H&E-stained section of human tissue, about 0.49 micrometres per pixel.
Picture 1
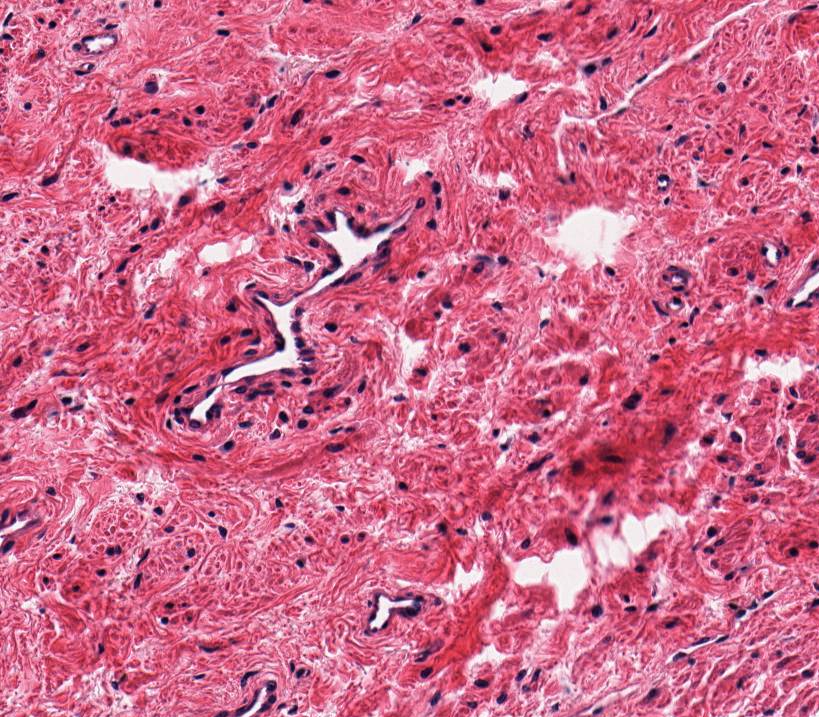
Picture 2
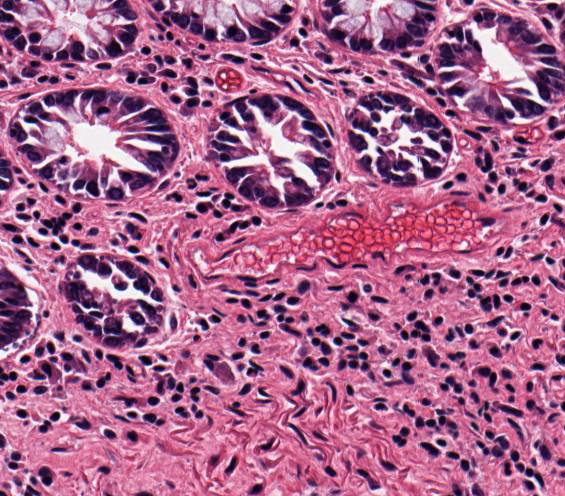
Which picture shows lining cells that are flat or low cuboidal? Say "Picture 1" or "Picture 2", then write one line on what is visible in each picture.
Picture 1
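What picture 1 shows: Left of centre lies a branching slit-like lumen lined by a single layer of flattened to low cuboidal cells.
What picture 2 shows: Each gland is lined by a single layer of columnar cells with dark, crowded nuclei near the outer edge of the gland.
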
